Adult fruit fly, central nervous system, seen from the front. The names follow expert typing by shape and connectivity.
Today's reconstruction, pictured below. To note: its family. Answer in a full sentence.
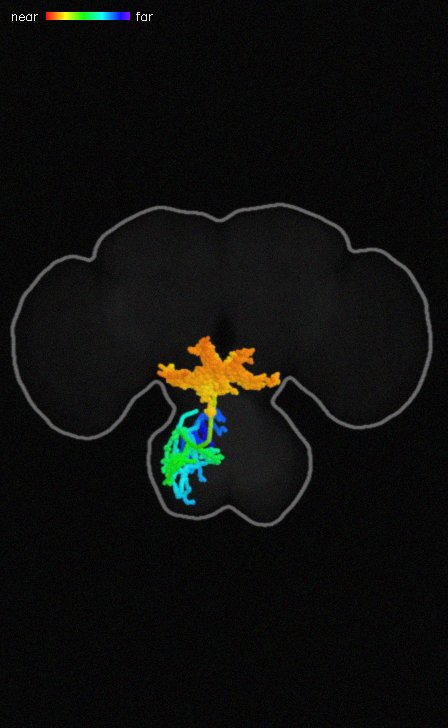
The family is DNge.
